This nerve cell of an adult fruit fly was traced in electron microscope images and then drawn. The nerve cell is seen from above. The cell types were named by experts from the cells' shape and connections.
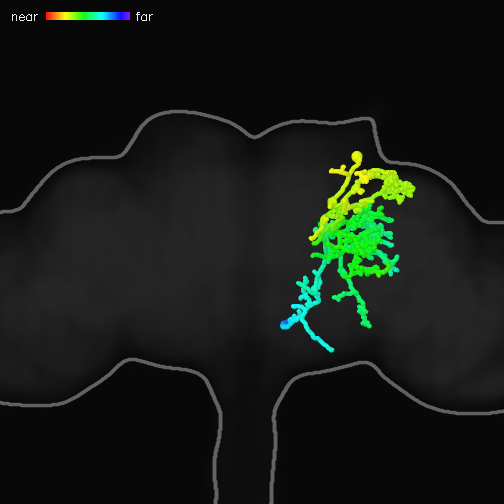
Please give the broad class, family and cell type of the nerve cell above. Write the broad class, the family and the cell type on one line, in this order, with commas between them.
central-brain intrinsic neuron, hemilineage CREa2_ventral, LAL029_e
